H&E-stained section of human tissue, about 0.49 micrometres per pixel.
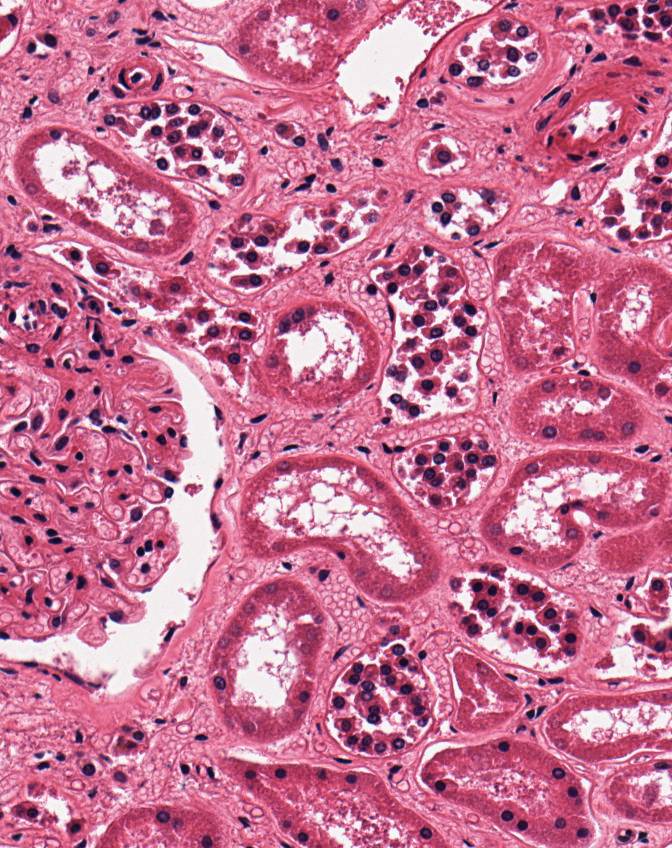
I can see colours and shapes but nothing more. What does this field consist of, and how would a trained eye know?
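Answer: the field mainly shows the cortical labyrinth of the kidney. A glomerulus lies against the left edge in the middle third, with a wide white crescent of Bowman's space curving along its right side.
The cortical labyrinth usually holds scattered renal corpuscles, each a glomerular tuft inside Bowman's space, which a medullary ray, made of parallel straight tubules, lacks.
Many tubules are lined by thick, deeply pink cuboidal cells with one row of round basal nuclei, and their lumens hold pale, frothy pink material.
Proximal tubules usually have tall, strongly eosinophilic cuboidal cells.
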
